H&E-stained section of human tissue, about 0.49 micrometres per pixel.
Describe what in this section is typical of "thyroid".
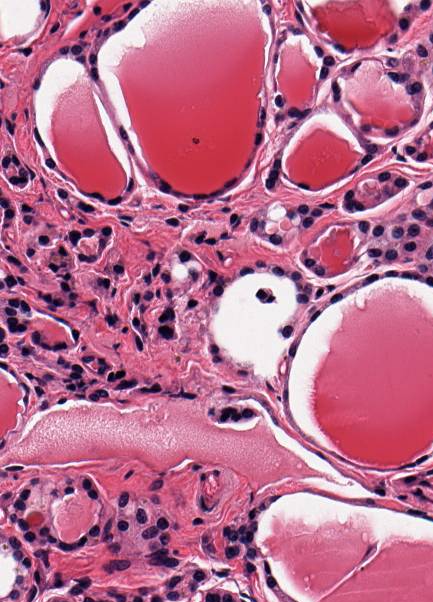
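Thyroid section: mostly rounded follicles of varying size, filled with homogeneous pink colloid; largest along the top and at the right edge.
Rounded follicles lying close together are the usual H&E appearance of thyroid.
Lining here is a single layer of flattened to low cuboidal cells with small, dark, round nuclei.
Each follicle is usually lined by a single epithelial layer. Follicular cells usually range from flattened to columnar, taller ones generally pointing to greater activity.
These cells sit at the low end of that range.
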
